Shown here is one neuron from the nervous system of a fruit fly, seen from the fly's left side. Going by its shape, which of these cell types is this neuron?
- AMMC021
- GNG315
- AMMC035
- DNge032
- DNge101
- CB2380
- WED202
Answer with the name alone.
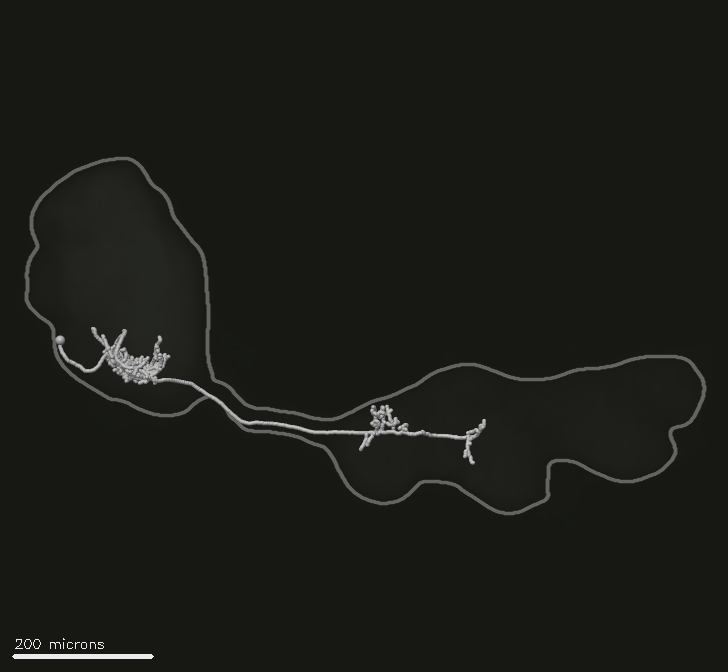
DNge101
